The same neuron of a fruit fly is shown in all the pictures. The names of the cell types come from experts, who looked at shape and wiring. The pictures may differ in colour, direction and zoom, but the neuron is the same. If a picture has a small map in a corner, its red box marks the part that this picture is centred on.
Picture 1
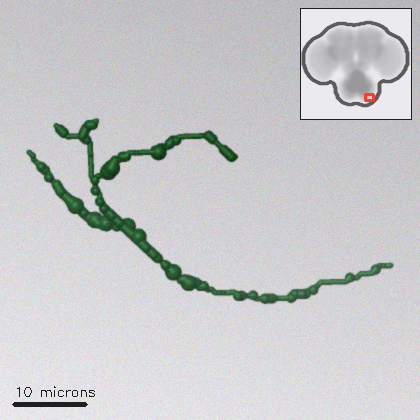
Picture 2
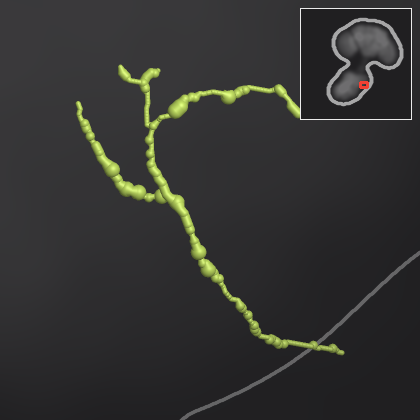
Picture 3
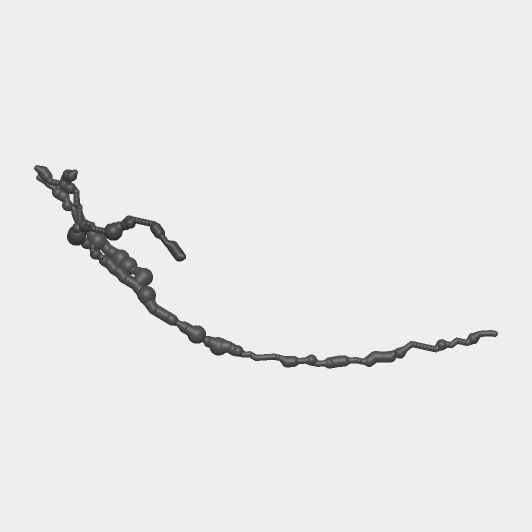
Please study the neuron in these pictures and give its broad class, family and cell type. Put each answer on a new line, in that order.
sensory neuron entering the nerve cord
class mechanosensory tactile
SNta40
